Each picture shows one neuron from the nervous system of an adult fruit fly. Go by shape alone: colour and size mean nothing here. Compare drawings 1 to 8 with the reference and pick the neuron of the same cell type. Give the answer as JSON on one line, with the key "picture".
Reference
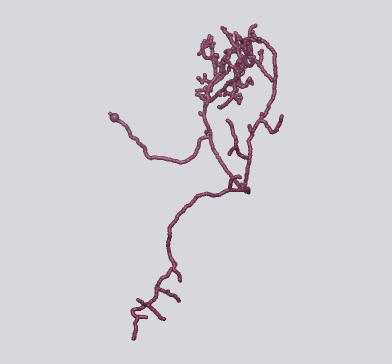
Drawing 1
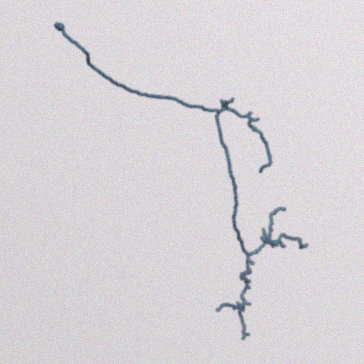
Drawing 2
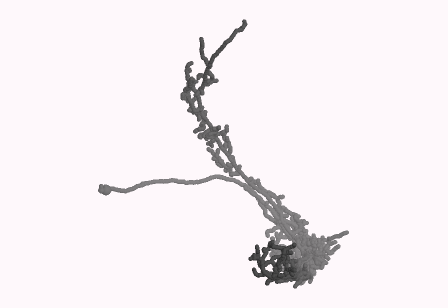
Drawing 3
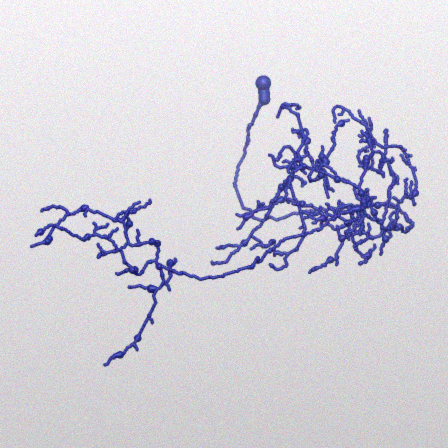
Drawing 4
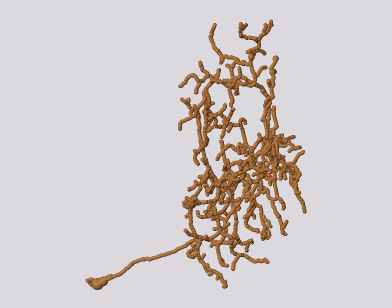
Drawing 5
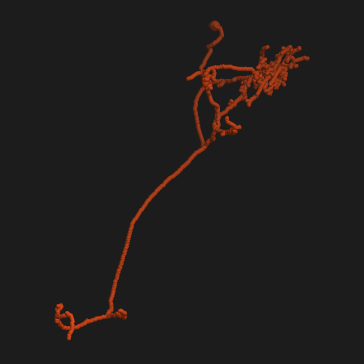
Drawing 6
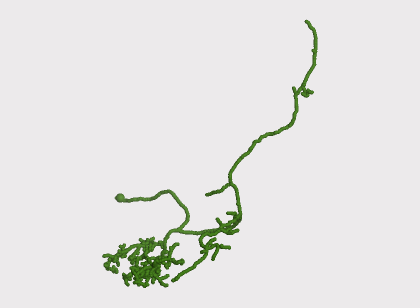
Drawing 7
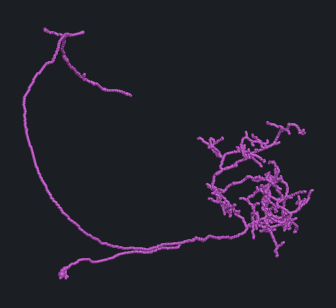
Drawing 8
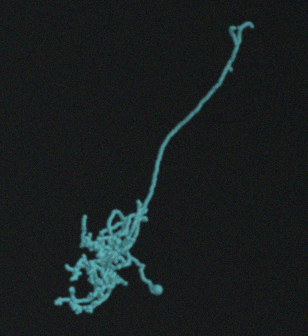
{"picture": 6}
